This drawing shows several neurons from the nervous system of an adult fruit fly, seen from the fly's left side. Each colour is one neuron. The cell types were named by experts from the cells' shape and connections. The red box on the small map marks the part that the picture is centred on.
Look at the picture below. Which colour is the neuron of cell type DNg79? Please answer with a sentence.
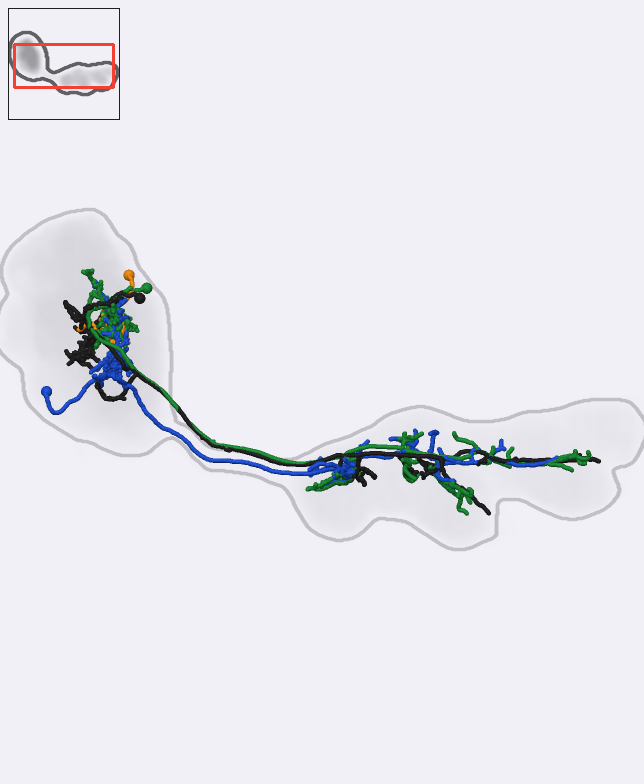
The colour is blue.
